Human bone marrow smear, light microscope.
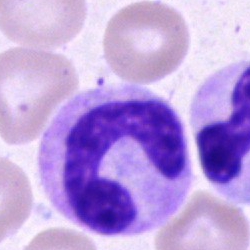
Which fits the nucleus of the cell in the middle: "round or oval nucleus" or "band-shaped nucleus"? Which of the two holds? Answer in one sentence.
A curved band without separate lobes is the shape of the nucleus.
